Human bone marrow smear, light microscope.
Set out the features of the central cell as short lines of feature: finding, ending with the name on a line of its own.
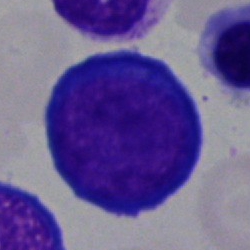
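Cytoplasm: scant, at most a very thin rim round the nucleus
Staining: deep blue-purple throughout the cell
Granules: none visible
Vacuoles: none seen
Cell: proerythroblast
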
